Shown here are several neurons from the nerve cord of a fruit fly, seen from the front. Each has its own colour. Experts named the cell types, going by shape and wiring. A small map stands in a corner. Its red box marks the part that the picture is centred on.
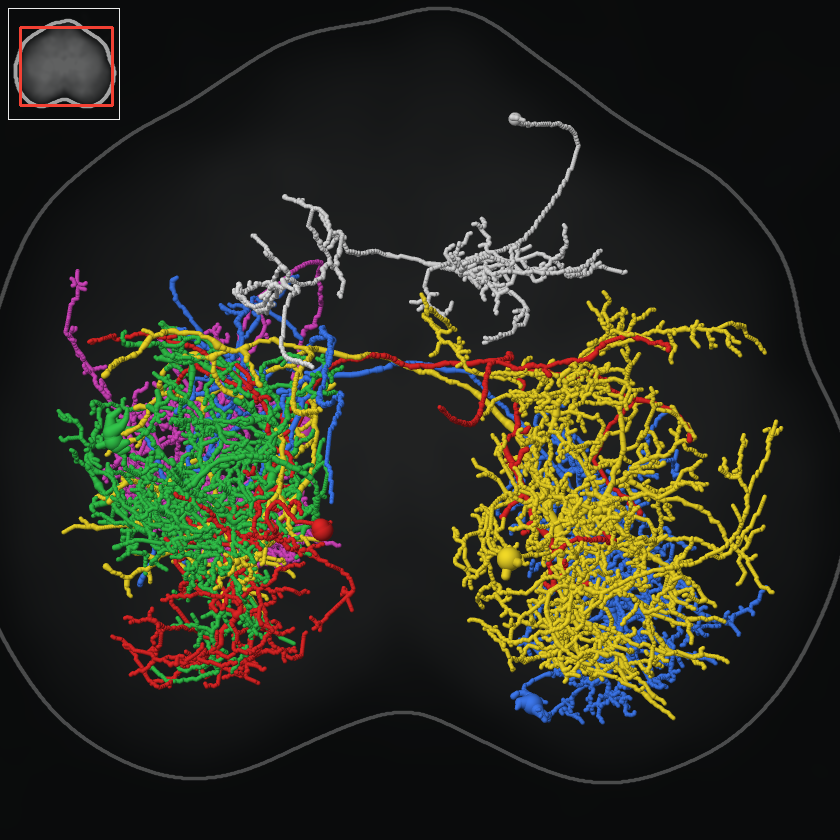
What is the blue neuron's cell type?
AN07B013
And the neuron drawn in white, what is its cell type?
AN19B100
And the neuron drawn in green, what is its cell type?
IN09A010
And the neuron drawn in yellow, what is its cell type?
AN07B015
